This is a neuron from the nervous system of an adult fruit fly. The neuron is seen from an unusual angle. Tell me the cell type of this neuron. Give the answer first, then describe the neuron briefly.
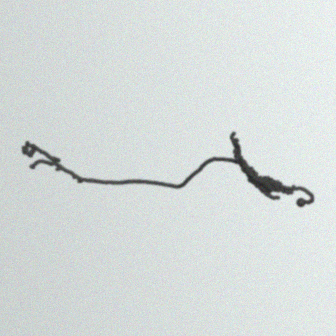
The cell type is DNg12_h. It is a descending neuron. The cell body can be seen on the right of the picture. In this view it is more than twice as wide as it is tall.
